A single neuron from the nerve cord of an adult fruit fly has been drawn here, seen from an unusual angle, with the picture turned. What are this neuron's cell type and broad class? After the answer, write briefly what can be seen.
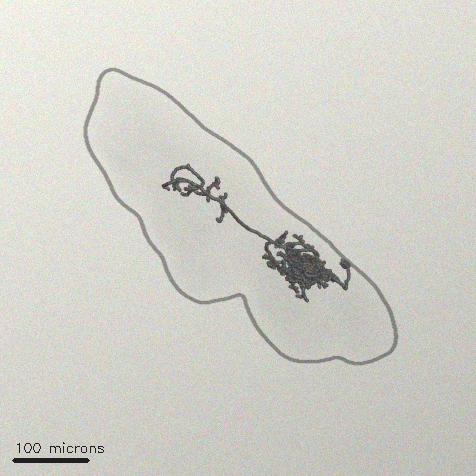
It is of cell type INXXX107. It is a nerve-cord intrinsic neuron. From left to right in the picture it spans about 250 microns. As drawn here it is wider than it is tall.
